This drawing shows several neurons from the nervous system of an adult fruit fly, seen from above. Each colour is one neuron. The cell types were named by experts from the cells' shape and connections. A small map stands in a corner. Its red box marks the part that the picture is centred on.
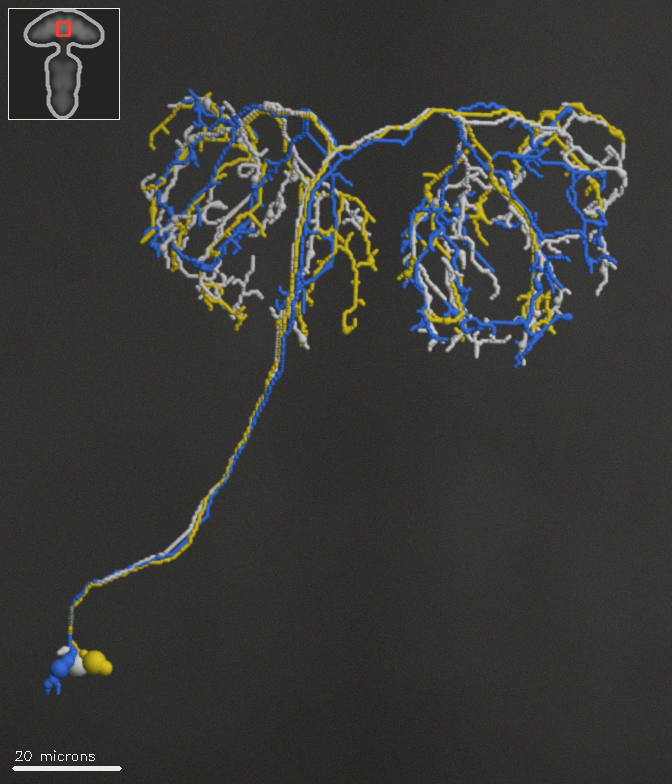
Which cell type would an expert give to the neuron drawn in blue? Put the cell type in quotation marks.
"FB4Z_b"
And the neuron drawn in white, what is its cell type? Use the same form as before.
"FB4Z_a"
